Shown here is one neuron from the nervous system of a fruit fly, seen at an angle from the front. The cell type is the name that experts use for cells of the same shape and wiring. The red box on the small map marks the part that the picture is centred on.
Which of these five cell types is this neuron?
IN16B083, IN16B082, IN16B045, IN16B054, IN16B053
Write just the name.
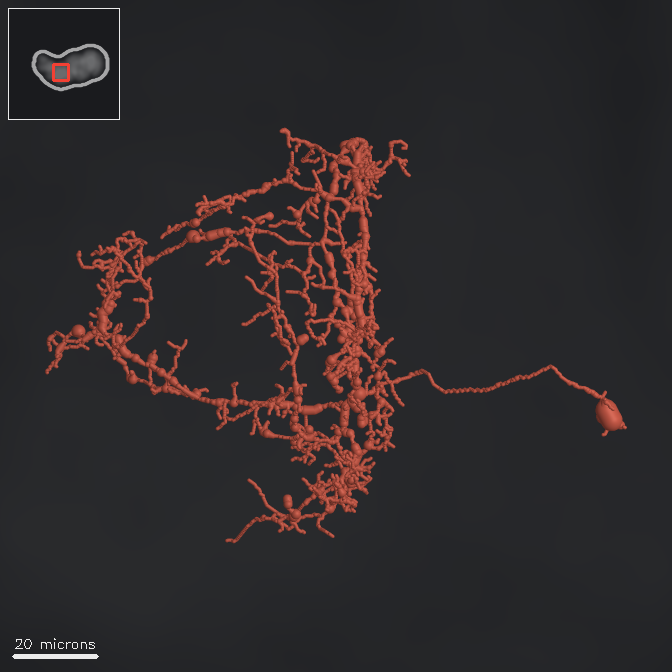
IN16B045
